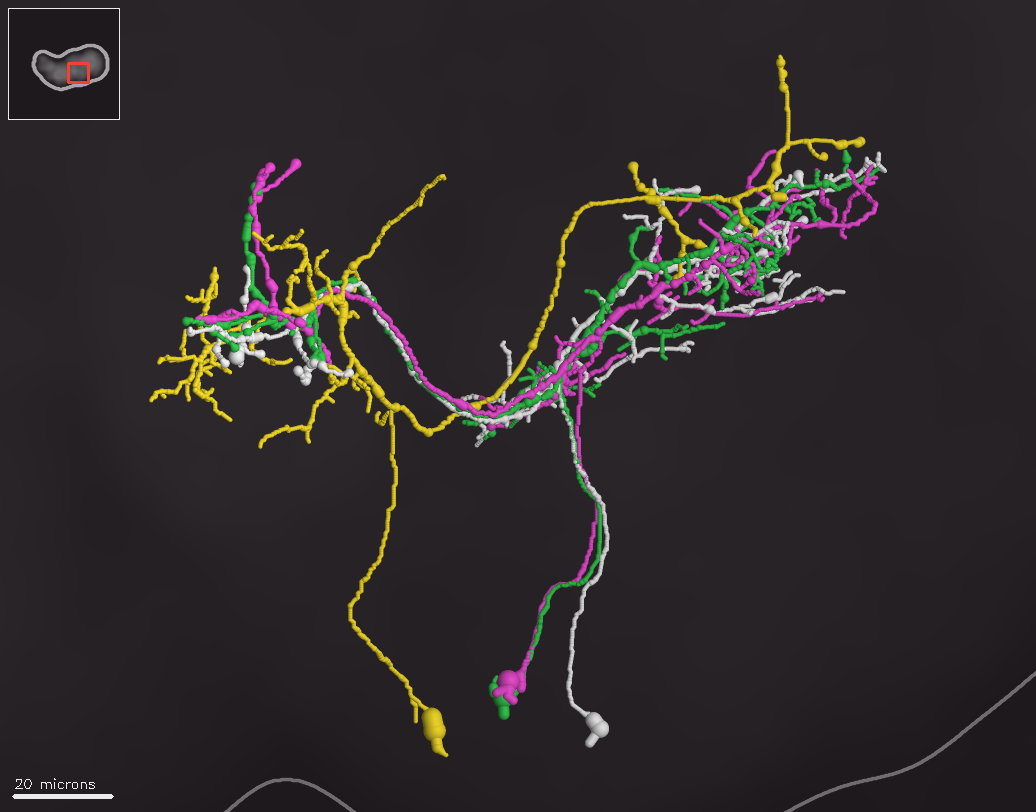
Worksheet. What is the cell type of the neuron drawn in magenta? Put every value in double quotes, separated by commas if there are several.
"GNG272"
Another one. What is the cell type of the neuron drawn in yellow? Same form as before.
"CB1786_a"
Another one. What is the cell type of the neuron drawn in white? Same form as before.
"GNG619"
